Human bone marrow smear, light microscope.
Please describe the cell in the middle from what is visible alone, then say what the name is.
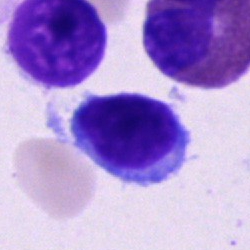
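In outline the cell is oval, wider from left to right than from top to bottom. Its cytoplasm forms a scant blue rim, broadest along the lower and right edges, and no granules can be seen in it. The margin is irregular, with small blue blebs along the lower right edge. This cell is a lymphocyte.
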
